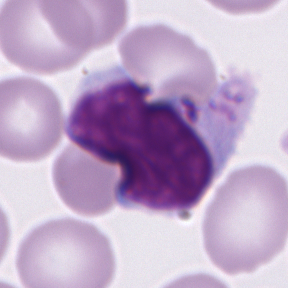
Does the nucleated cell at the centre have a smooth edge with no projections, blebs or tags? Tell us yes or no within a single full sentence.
No, what this cell has is a rough outline, not a smooth one.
